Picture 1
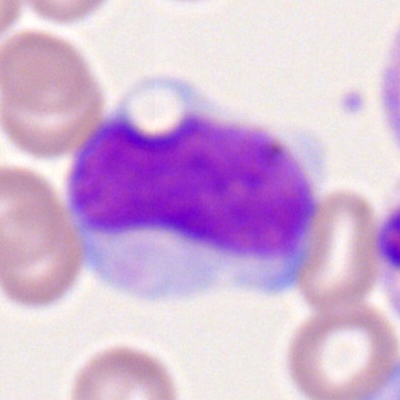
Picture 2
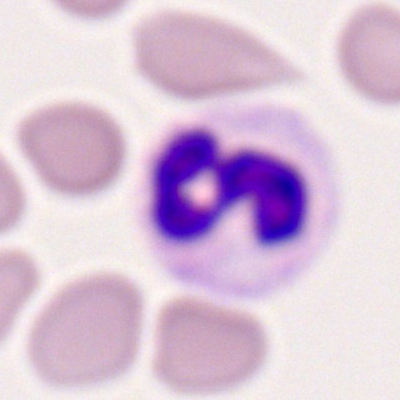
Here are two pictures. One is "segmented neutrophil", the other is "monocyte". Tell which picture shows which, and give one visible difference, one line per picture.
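The cell in picture 1 is a monocyte. One round clear vacuole sits at the upper edge of the cell, above the nucleus.
The cell in picture 2 is a segmented neutrophil. No vacuoles are seen in the cytoplasm.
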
